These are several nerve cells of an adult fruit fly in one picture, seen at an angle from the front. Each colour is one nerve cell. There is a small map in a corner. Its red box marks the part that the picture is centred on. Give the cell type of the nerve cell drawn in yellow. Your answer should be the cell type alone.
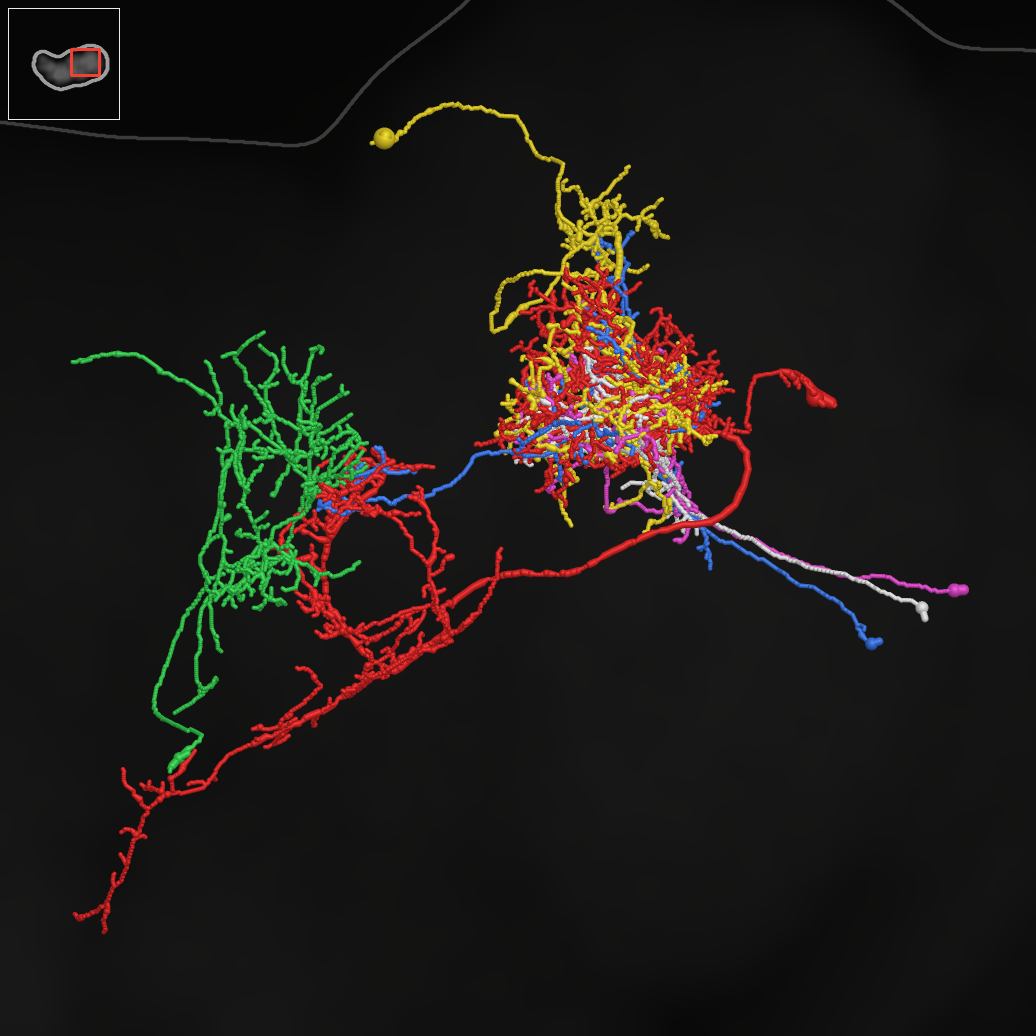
CRE102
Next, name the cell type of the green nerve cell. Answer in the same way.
MBON10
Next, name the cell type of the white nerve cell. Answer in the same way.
CRE054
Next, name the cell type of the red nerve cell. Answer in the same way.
CRE042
